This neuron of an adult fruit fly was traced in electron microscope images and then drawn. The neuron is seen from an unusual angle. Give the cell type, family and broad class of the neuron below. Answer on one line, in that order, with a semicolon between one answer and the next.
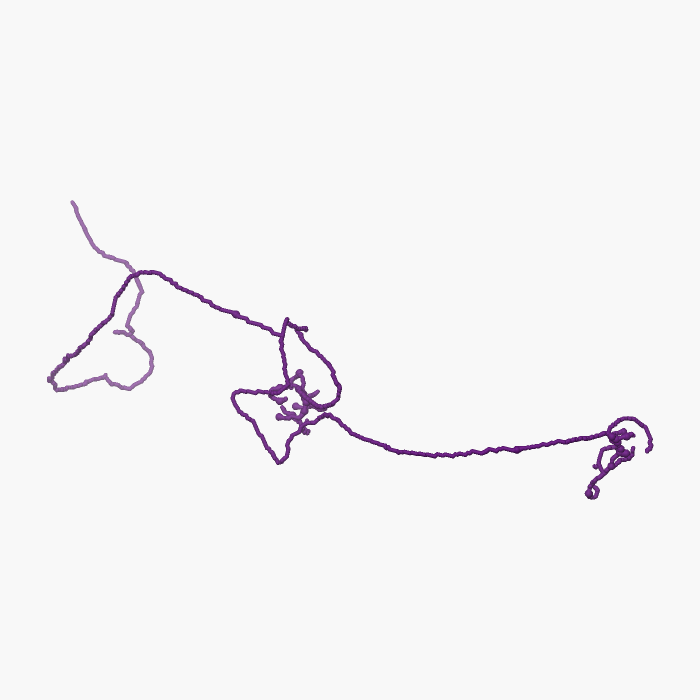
ORN_DC4; class olfactory; sensory neuron entering the brain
